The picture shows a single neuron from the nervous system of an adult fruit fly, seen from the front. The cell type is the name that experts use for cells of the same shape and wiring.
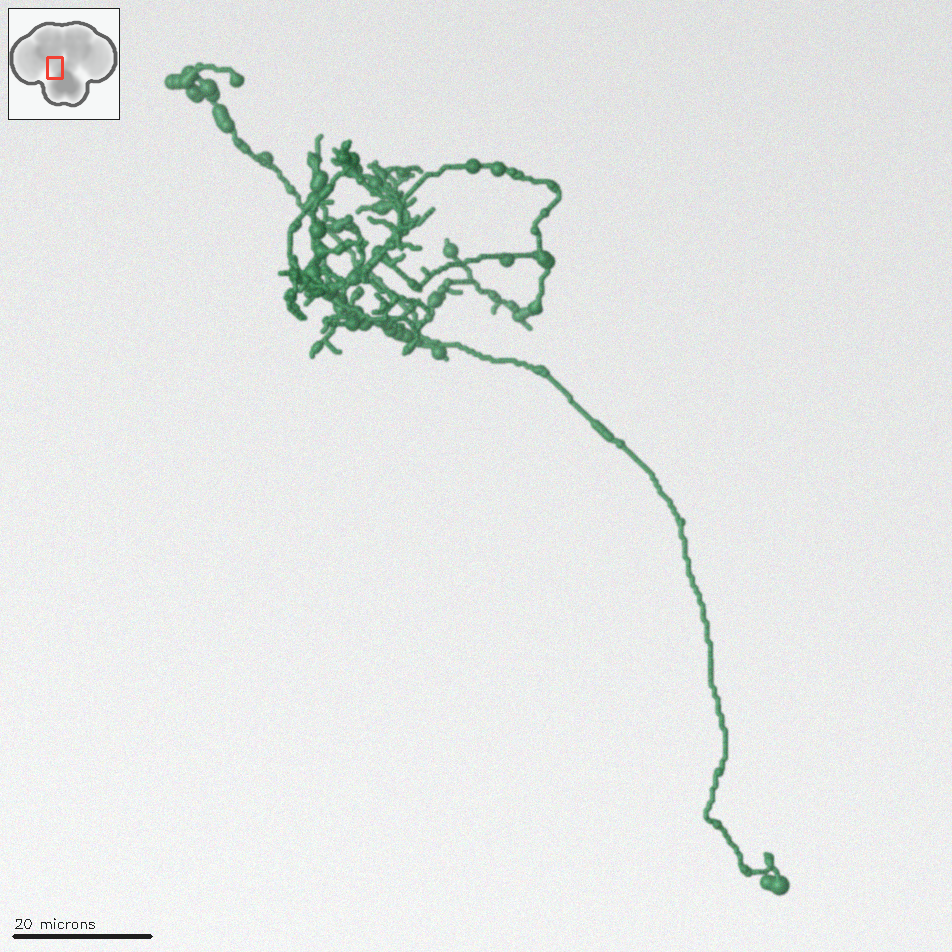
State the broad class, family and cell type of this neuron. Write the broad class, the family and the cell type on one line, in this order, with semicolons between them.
central-brain intrinsic neuron; hemilineage MX3; CB2440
